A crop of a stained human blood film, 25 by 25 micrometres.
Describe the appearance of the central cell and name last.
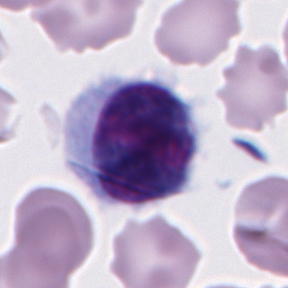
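Margin frayed, with fine short hair-like projections along the edge. Cell about 12 micrometres across. Nucleus round, about 10 by 9 micrometres, off-centre toward the right, filling about 70% of the cell's area. Cytoplasm pale blue, widest rim on the left; no granules visible. Hairy cell.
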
